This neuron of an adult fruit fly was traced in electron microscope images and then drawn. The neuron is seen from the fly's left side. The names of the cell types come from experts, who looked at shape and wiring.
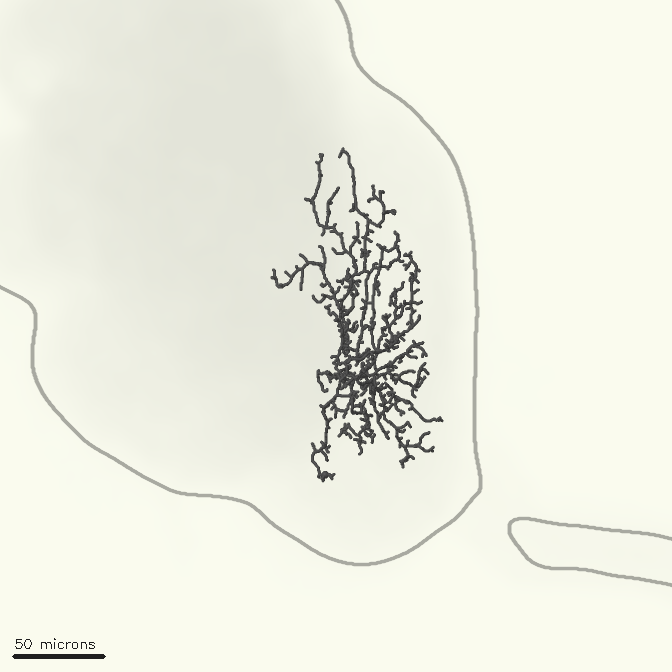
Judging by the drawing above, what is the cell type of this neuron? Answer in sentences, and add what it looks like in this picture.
Its cell type is Dm20. It is an optic-lobe intrinsic neuron. By the scale bar it is about 190 microns tall in this view. As drawn here it is taller than it is wide.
